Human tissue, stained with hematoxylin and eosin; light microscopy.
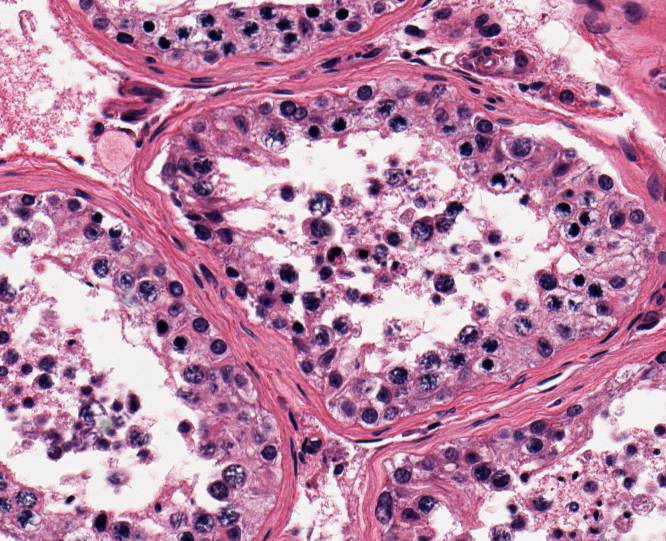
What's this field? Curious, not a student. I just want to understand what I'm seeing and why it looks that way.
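I'd call this seminiferous tubule: several rounded profiles cut across, the largest in the centre. Each is ringed by a band of pink, concentrically layered fibres.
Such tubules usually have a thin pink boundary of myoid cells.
The lining is many cell layers thick, stacked from the wall toward the centre.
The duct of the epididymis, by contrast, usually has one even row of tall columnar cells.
Many lining cells have large round nuclei with coarse, clumped dark chromatin.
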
